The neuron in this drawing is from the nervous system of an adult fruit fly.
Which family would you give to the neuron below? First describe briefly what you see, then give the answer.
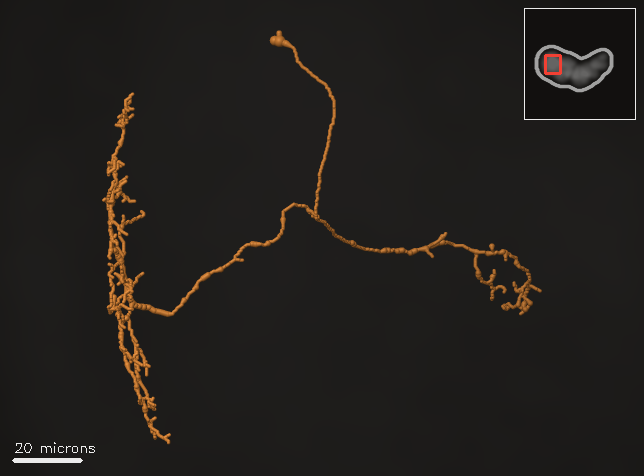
The cell body can be seen at the top of the picture. By the scale bar it is about 130 microns wide in this view. The picture shows dozens of branch ends. This is a visual projection neuron. Its family is hemilineage VPNd1.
